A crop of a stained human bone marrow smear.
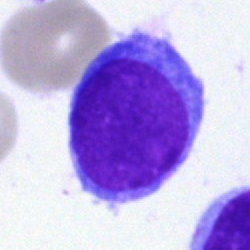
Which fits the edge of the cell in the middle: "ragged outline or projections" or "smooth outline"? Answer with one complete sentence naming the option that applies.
This cell has a rough outline rather than a smooth one.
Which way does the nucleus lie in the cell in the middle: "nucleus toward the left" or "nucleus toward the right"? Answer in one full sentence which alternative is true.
The nucleus of this cell lies toward the left.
